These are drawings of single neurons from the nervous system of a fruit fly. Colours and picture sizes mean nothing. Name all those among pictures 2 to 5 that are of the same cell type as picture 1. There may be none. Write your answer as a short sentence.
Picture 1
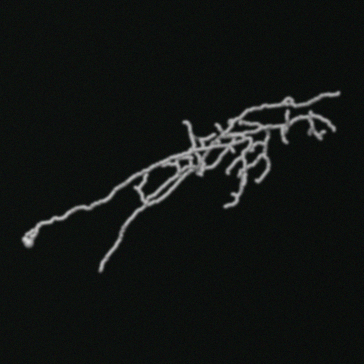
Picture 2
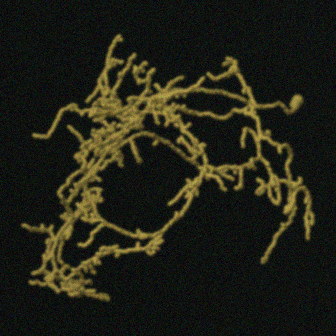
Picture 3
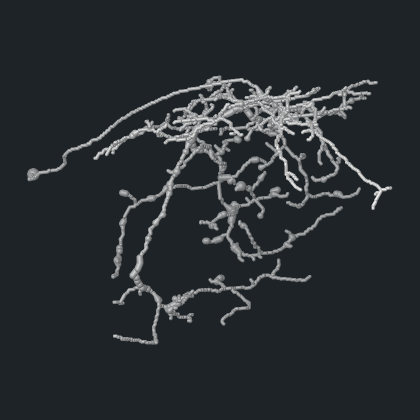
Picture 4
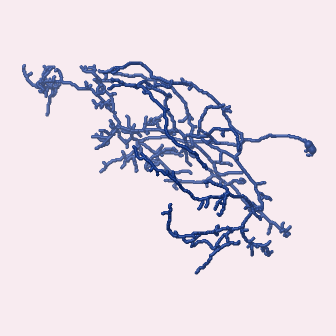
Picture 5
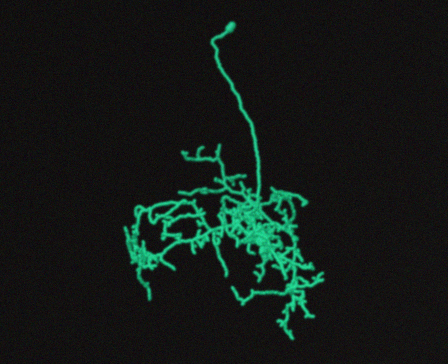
Picture 4 is of the same cell type.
